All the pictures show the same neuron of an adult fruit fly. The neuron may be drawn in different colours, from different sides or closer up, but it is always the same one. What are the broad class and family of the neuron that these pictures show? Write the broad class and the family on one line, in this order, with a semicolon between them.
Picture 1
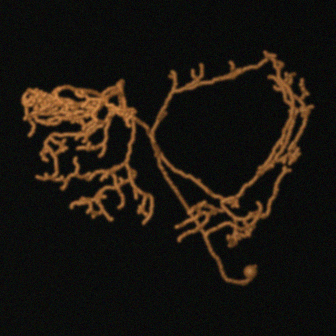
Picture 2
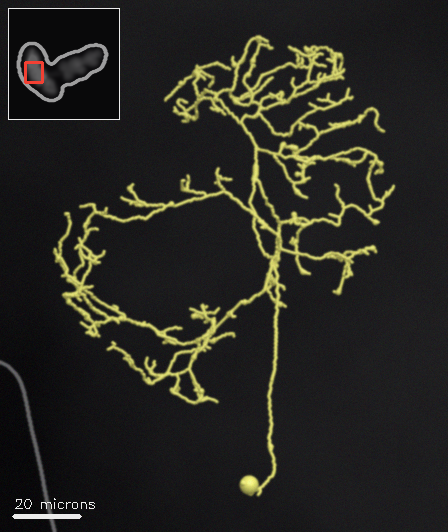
central-brain intrinsic neuron; hemilineage AOTUv4_ventral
